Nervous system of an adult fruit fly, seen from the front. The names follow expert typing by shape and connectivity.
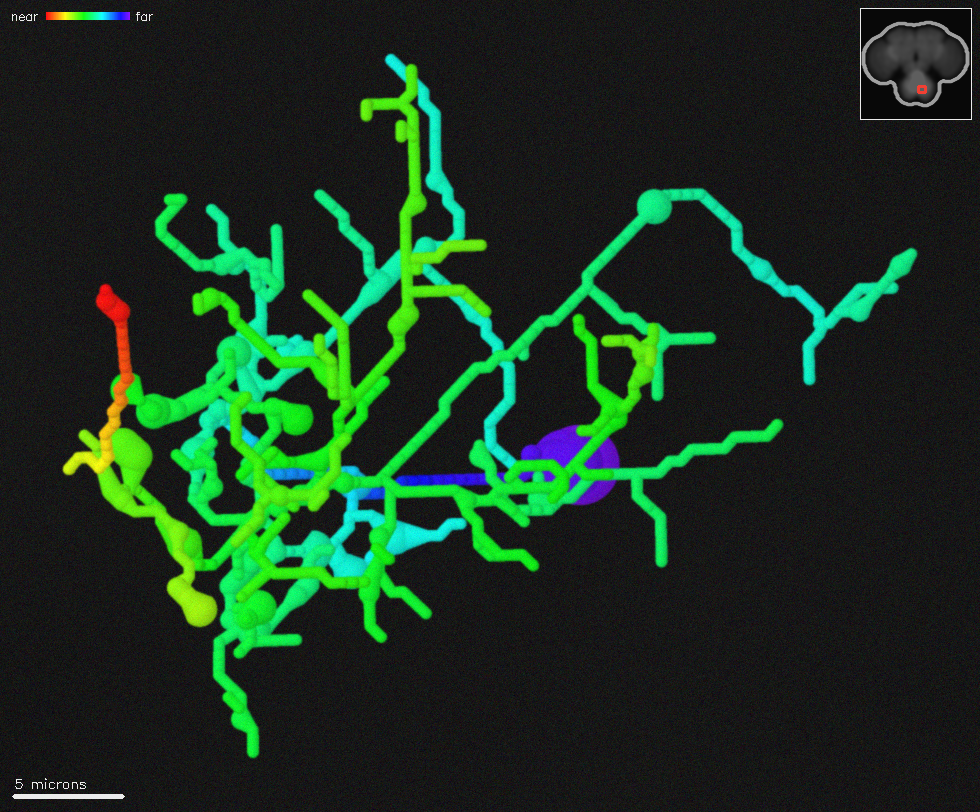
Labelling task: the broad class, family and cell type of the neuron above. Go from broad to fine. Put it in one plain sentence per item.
A nerve-cord intrinsic neuron of hemilineage 01B, type IN01B081.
